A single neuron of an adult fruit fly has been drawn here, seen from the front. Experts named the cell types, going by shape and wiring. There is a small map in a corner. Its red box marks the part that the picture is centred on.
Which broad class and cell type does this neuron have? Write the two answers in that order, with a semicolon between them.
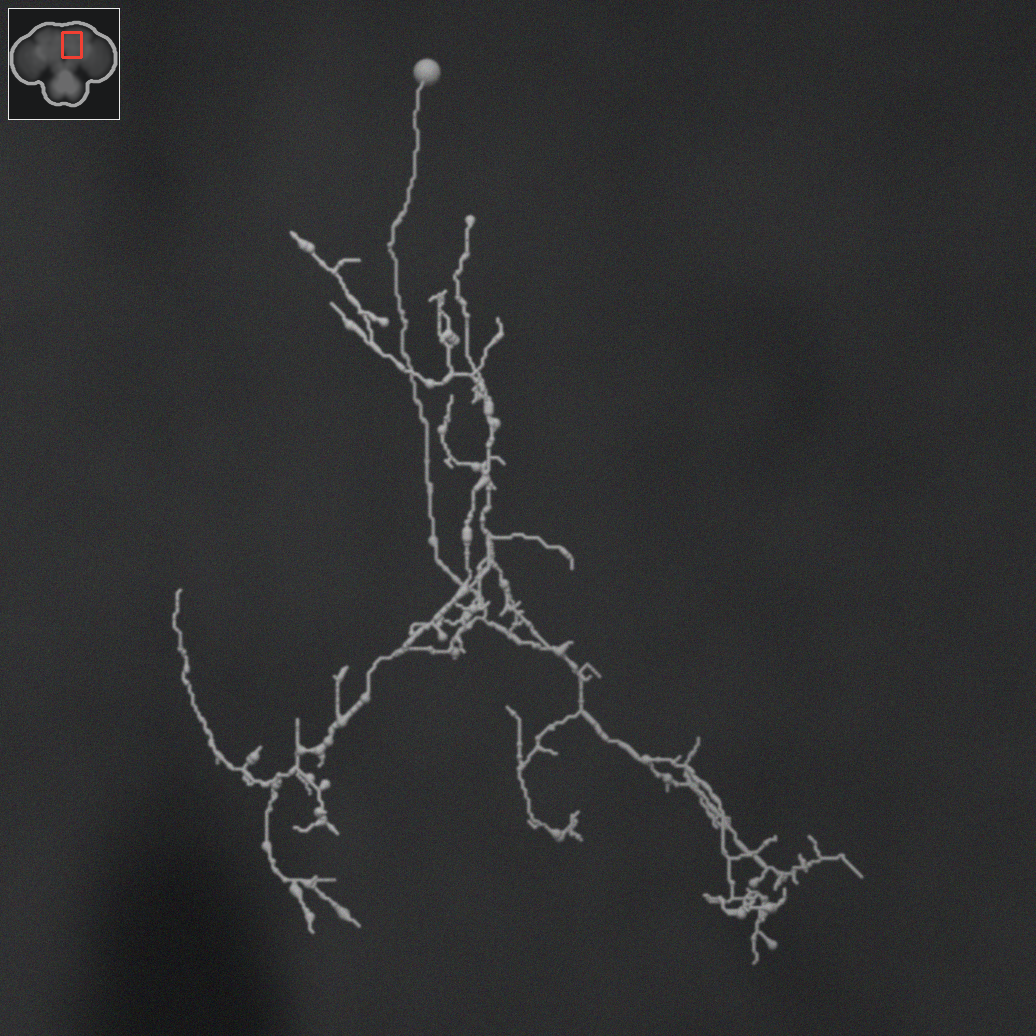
central-brain intrinsic neuron; PS149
